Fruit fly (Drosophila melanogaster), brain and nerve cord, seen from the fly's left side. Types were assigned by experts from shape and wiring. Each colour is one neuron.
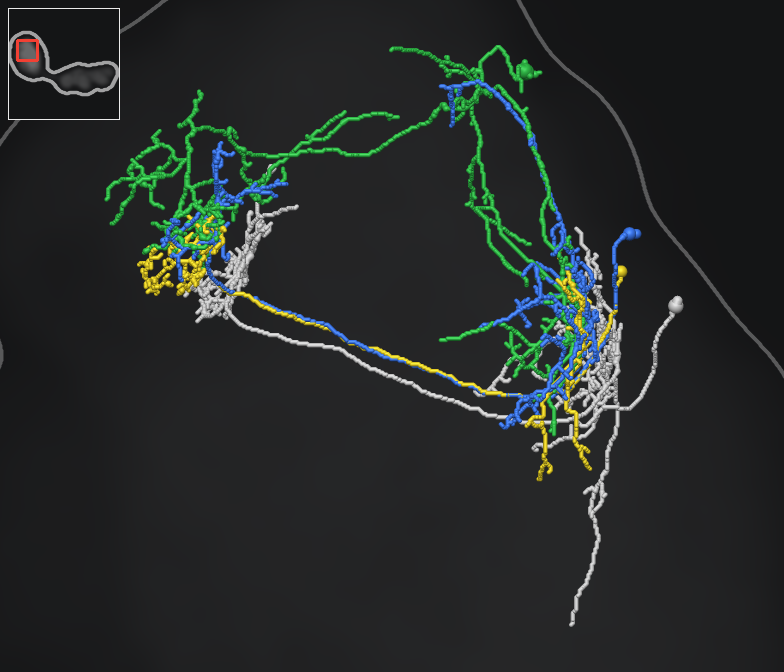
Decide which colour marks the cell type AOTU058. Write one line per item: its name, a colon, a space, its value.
colour: yellow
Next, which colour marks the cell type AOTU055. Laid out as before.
colour: white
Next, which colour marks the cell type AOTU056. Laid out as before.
colour: blue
